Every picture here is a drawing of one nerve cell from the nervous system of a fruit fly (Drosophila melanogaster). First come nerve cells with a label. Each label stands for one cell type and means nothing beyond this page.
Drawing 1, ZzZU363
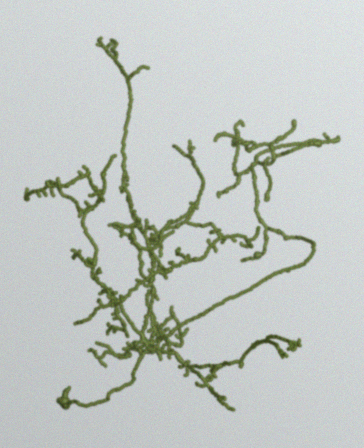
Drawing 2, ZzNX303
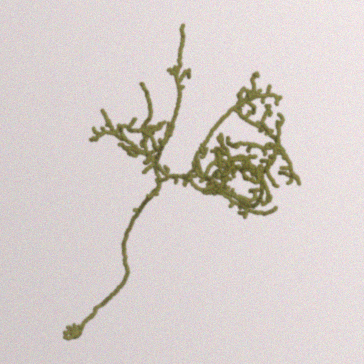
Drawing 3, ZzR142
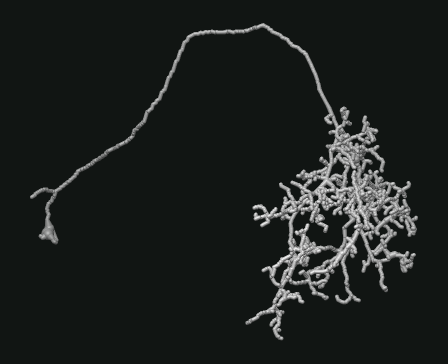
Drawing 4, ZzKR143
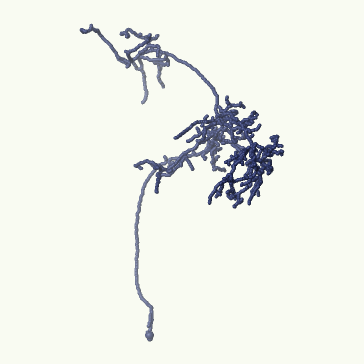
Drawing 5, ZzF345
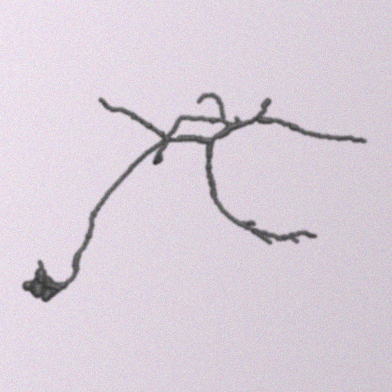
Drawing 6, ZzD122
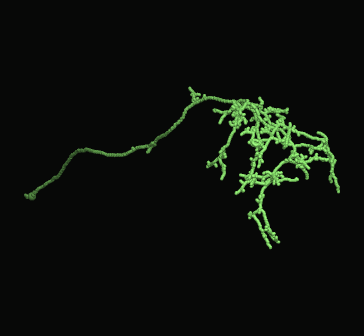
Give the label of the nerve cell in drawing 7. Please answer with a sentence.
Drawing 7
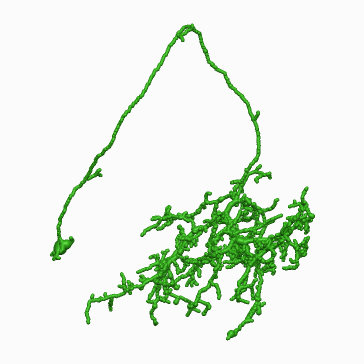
It belongs to ZzR142.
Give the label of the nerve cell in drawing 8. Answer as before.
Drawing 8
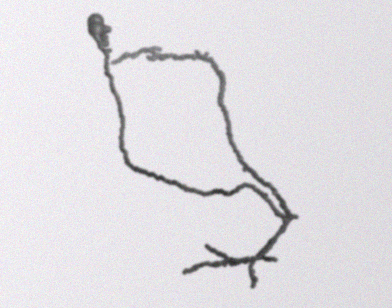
It belongs to ZzF345.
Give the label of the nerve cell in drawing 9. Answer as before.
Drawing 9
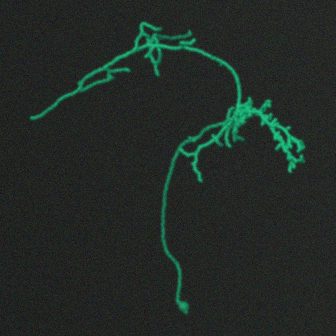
It belongs to ZzKR143.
